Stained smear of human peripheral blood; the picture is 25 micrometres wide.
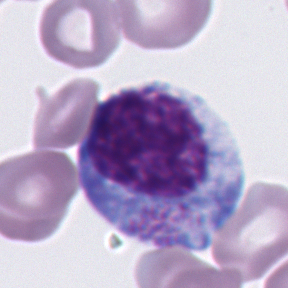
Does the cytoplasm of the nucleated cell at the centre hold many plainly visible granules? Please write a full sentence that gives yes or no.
Yes, in the cytoplasm of this cell, many granules are visible.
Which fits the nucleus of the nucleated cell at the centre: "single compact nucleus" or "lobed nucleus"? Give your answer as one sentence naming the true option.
Round, oval or kidney-shaped, the nucleus of this cell is one compact undivided mass.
